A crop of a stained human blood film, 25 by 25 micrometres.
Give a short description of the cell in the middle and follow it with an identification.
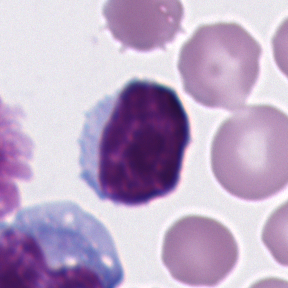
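The pale greyish blue cytoplasm forms a crescent, mostly on the left side of the cell. The whole cell is about 11 micrometres across. The nucleus is a single oval mass, about 11 by 8 micrometres, with no lobes or deep indentations. It fills about 80% of the cell's area. The chromatin is dense and clumped, with a few paler streaks running between the clumps. This is a typical lymphocyte.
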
